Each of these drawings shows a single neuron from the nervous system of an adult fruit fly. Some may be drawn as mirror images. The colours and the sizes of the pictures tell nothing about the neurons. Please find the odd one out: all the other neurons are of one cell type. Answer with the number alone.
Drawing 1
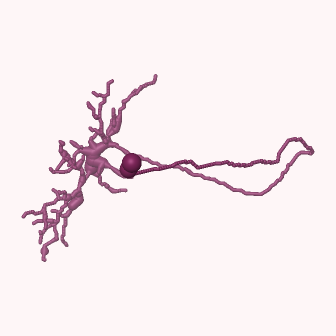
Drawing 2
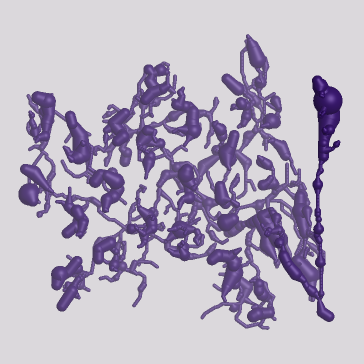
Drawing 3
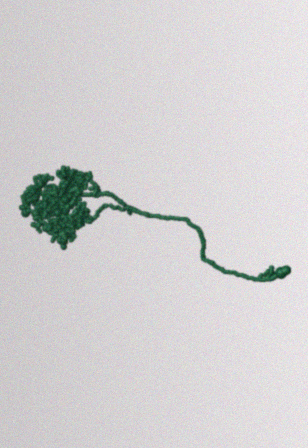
1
